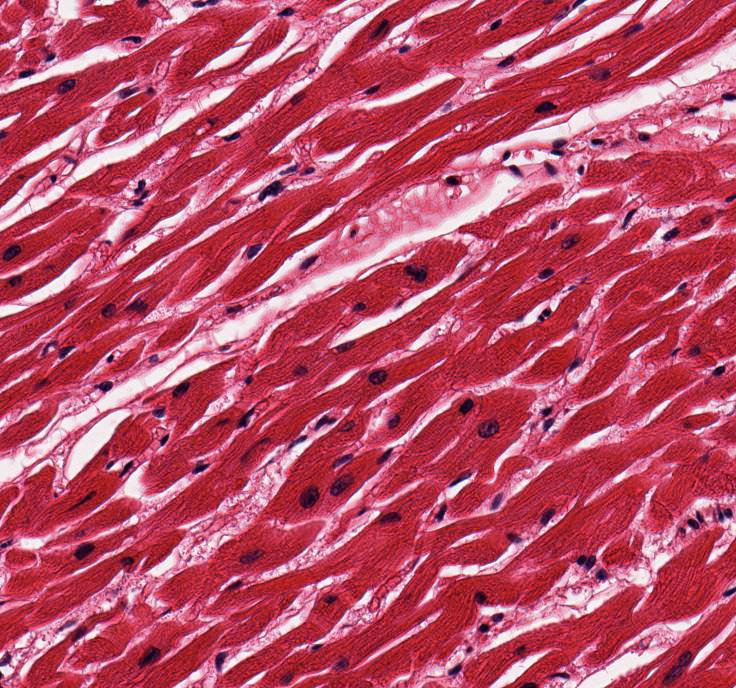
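Left ventricle of the heart. The closely packed muscle fibres fill the field, running diagonally from lower left to upper right. See how they branch and join their neighbours, making a net, not separate parallel strands. Oval muscle nuclei lie singly in fibre centres. Between fibres, narrow spaces hold dark, elongated nuclei smaller than the muscle nuclei.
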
